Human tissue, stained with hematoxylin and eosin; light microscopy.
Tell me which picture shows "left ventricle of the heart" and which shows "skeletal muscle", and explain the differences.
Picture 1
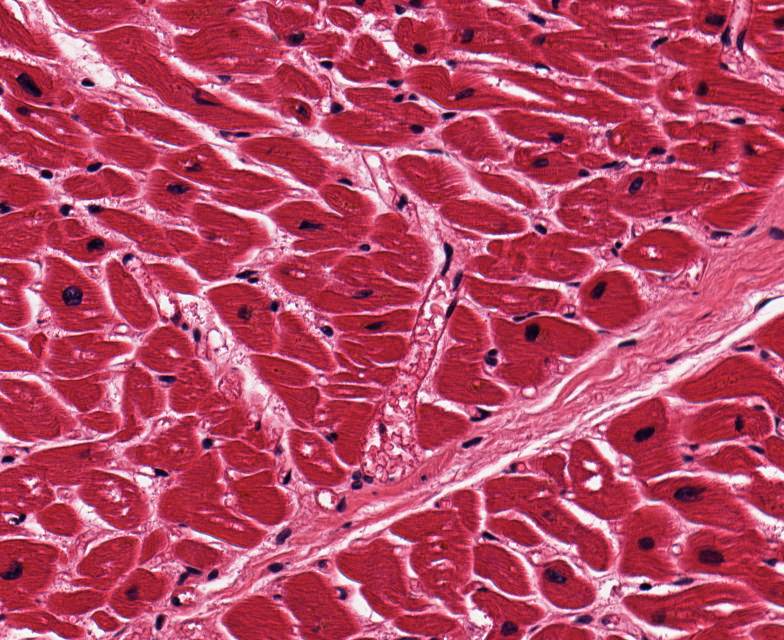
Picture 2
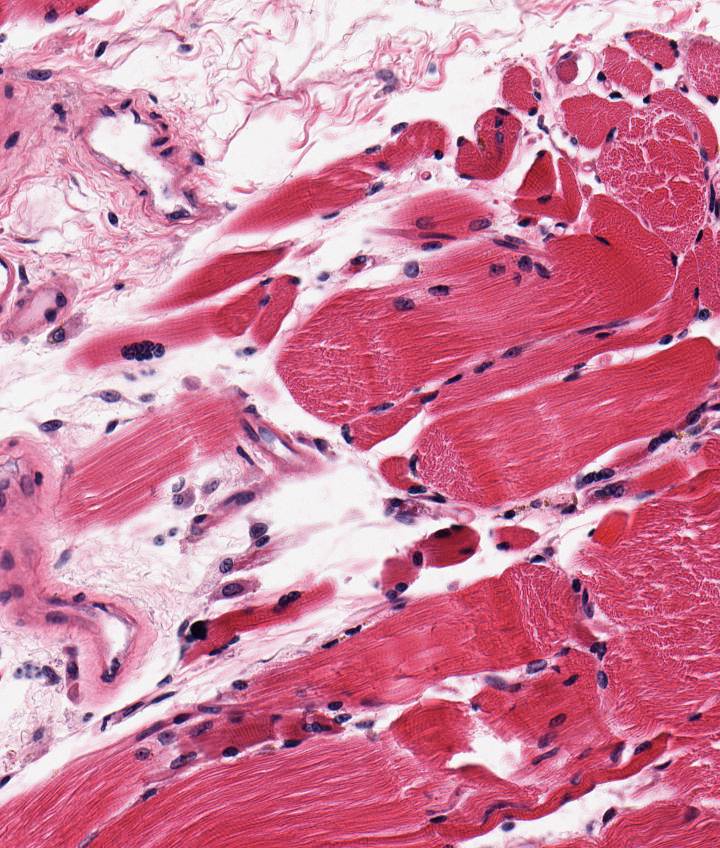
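Identity first: picture 1 is the left ventricle of the heart, and picture 2 is skeletal muscle. Nuclei: in the left ventricle of the heart, a fibre that shows a nucleus has a single dark oval one in its centre, often ringed by a small pale clear zone. In the skeletal muscle, the fibre nuclei are dark, flattened and lie at the periphery of the fibres.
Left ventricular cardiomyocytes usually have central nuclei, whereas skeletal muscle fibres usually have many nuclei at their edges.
Cytoplasm: the heart fibres are strongly eosinophilic and deep red, with faint fibrillar lines in several, while the skeletal muscle fibres stain a deep eosinophilic pink-red. Spaces between fibres: in the heart, small dark, elongated nuclei lie in these thin spaces throughout the field. Orientation: the longitudinally cut skeletal muscle fibres rise obliquely from lower left towards upper right, and in the upper right, fibres cut transversely or obliquely appear as rounded or polygonal profiles.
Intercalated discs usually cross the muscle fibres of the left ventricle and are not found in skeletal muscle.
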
